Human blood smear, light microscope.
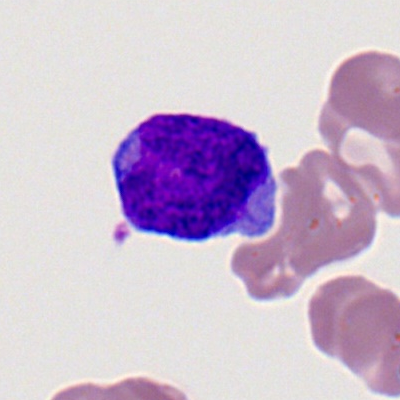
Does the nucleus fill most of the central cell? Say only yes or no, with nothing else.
Yes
